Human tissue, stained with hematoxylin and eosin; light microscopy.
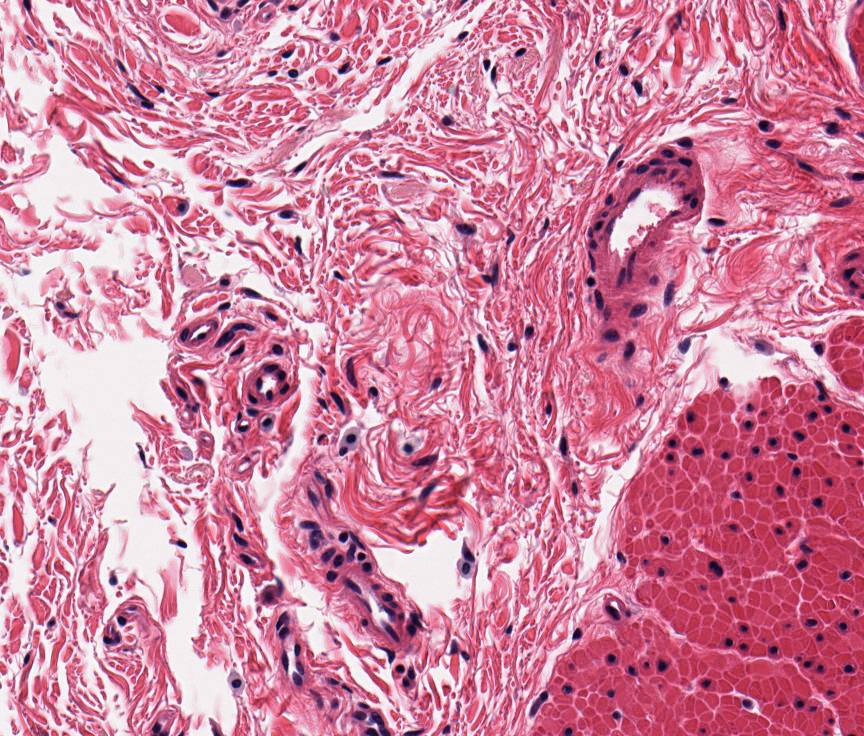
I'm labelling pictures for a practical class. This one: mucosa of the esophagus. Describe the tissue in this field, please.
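Wavy pink collagen bundles make up the connective tissue that fills most of the field; a block of muscle occupies the lower right corner. There the muscle is cut across, so its fibres appear as closely packed polygonal pink profiles. Their small dark nuclei lie mostly at the edges of these profiles rather than in the centres. Among the collagen bundles, the nuclei are sparse, dark and elongated.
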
